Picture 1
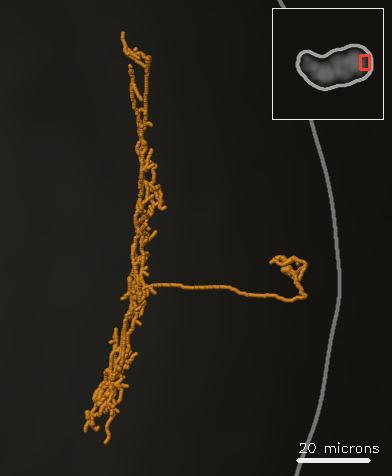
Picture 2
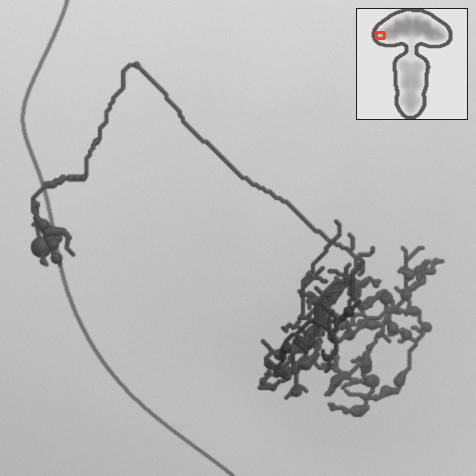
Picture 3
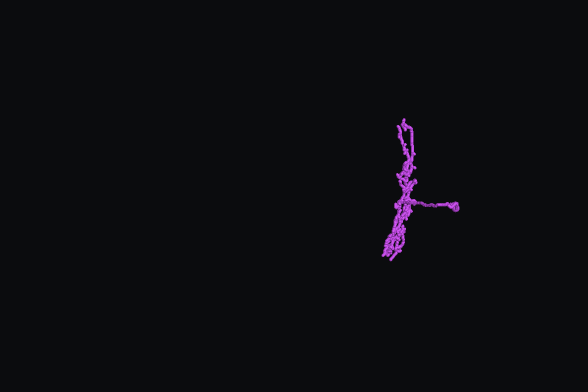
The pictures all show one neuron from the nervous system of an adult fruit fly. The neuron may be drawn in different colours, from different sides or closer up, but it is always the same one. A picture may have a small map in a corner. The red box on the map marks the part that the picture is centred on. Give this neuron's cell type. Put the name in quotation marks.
"Cm16"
